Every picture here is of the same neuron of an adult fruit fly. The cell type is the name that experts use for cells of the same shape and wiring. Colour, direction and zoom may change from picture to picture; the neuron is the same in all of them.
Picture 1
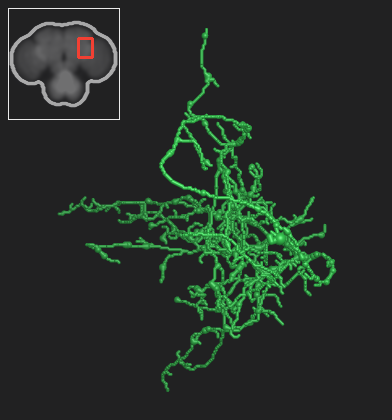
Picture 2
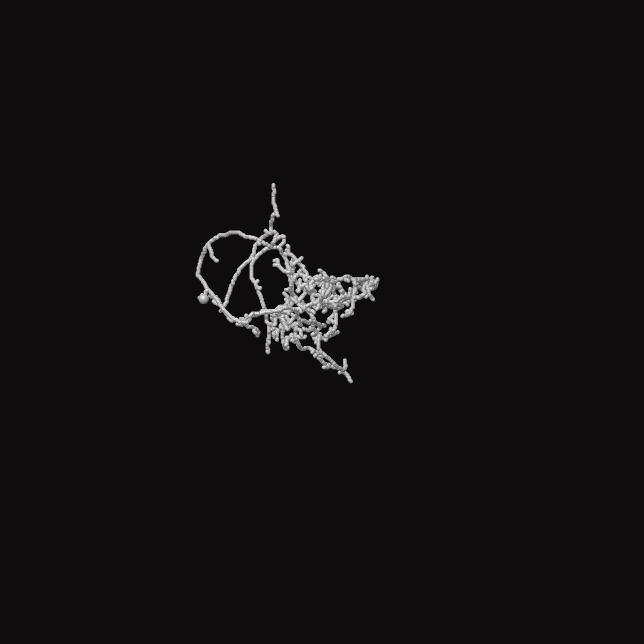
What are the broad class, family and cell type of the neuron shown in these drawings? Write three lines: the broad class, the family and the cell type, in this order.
central-brain intrinsic neuron
hemilineage VLPa1_lateral
AVLP283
